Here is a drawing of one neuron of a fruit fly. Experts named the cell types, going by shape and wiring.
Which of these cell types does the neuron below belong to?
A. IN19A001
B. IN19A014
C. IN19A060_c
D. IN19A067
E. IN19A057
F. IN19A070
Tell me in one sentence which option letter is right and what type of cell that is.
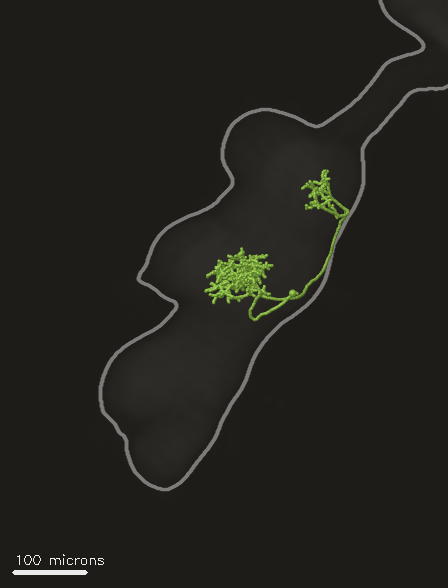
Option B names IN19A014, the type of cell that the neuron is.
